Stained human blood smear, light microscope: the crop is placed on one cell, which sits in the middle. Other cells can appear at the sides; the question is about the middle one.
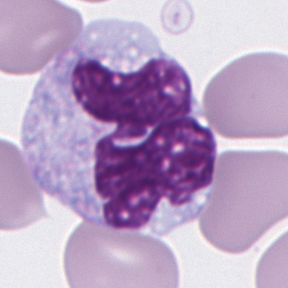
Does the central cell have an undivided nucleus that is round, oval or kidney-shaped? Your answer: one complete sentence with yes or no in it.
No, separate lobes make up the nucleus of this cell.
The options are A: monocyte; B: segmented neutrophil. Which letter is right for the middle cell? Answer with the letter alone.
A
